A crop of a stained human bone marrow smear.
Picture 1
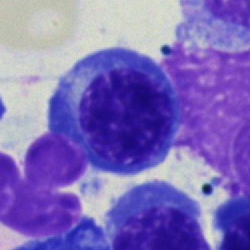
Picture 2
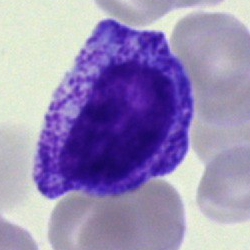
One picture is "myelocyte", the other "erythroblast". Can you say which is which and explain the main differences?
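Picture 1 is the erythroblast, and picture 2 is the myelocyte. What strikes me first in the erythroblast is its deep blue cytoplasm with no granules visible at all.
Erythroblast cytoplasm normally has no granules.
The myelocyte, by contrast, does have granules, with pale patches lying among them in the upper left cytoplasm. The spread of cytoplasm differs too: in the erythroblast it forms a rim all the way around a nucleus that fills most of the cell, while in the myelocyte the rim is widest on the upper left side of the nucleus. The erythroblast also has a paler area on its upper left, but there it sits right next to the nucleus. The erythroblast's outline is round and smooth, whereas the myelocyte has pale, non-nucleated red cells lying against its right and lower sides.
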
